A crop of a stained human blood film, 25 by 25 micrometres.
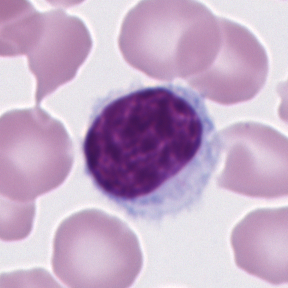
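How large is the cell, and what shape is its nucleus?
The cell is about 12 micrometres across; its nucleus is a smooth oval without lobes or a notch, about 11 by 9 micrometres, lying toward the upper left and filling about 70% of the cell's area.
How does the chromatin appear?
Dark purple and coarsely clumped, with paler streaks between the clumps.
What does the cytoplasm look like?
Pale blue, forming a broader rim toward the lower right than toward the upper left.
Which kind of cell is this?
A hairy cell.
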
